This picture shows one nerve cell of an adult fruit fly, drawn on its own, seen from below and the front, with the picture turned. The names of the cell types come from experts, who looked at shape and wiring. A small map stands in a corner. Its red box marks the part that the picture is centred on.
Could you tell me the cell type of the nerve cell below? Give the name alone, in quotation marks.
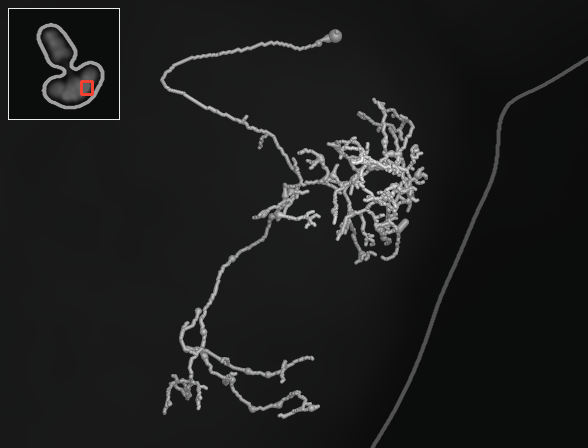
"LHPV4d10"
